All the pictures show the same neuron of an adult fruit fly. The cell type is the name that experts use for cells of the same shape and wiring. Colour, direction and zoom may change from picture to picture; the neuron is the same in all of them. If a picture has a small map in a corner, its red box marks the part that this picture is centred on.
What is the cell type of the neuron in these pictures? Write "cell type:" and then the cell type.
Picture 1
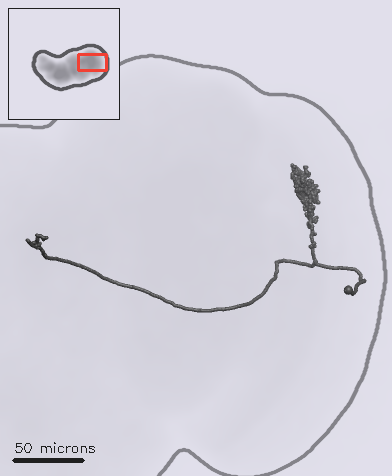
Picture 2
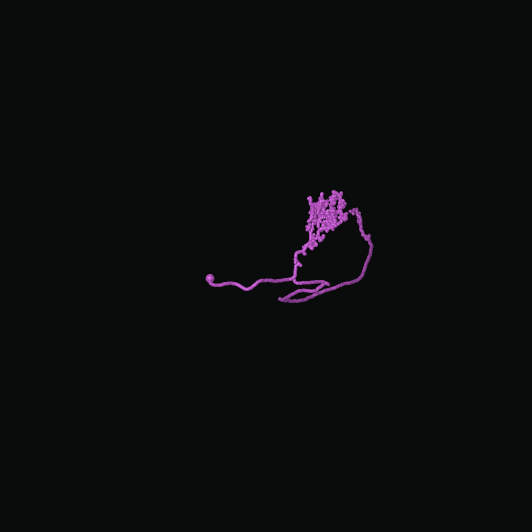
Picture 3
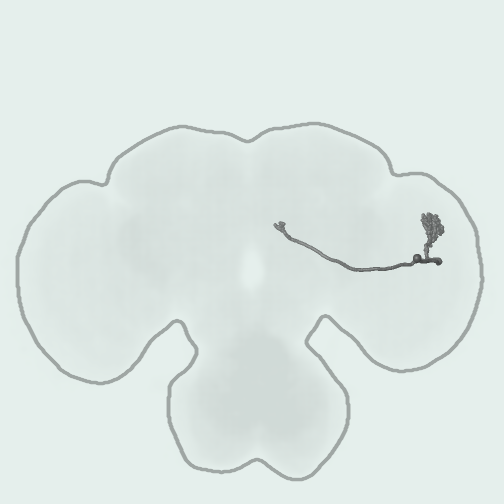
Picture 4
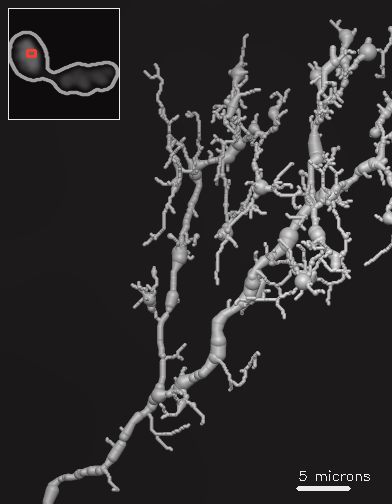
cell type: MeVP6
